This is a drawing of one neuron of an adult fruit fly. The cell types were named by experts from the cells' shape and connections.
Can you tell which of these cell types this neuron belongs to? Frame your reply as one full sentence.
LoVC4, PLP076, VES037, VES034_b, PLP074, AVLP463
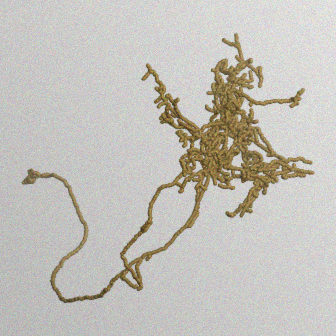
The neuron here is of the cell type PLP076.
